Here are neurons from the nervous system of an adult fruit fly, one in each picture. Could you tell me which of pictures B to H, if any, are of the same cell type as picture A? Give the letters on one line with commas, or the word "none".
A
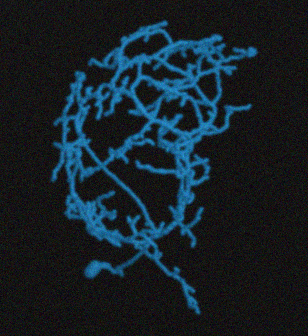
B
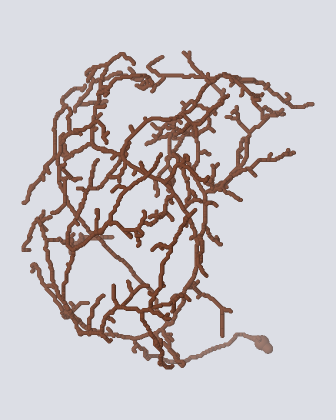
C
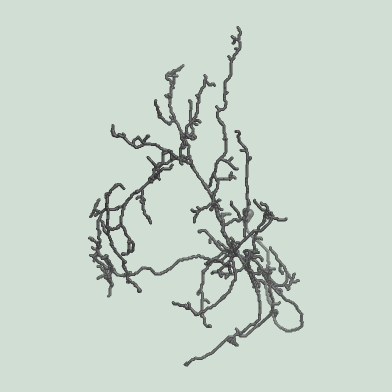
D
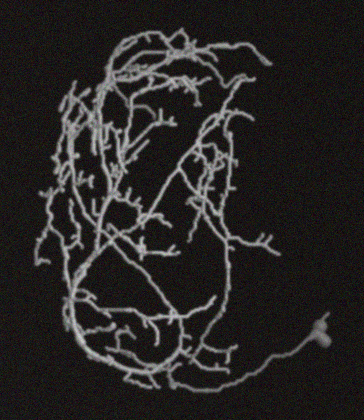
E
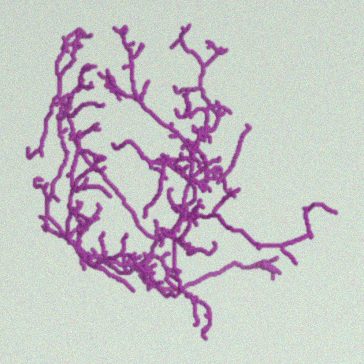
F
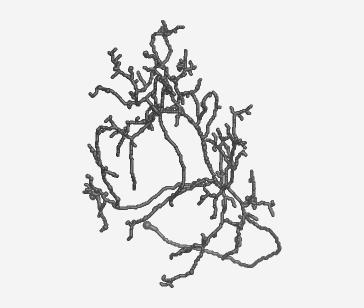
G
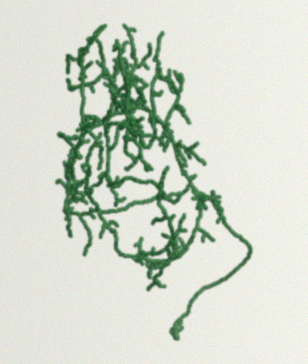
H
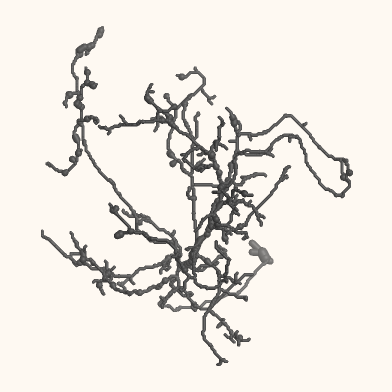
B, D, E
